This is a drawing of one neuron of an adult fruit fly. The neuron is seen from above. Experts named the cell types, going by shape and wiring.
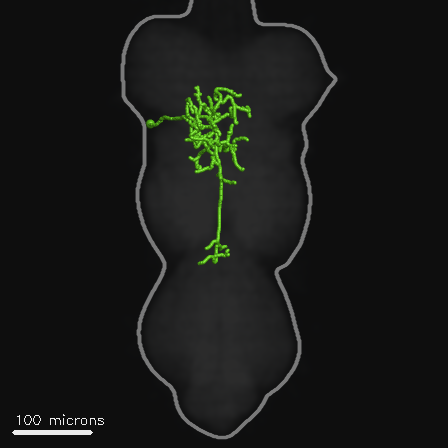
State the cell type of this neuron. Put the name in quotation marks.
"IN12A053_a"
